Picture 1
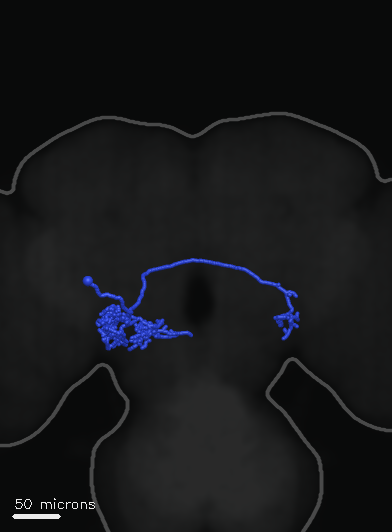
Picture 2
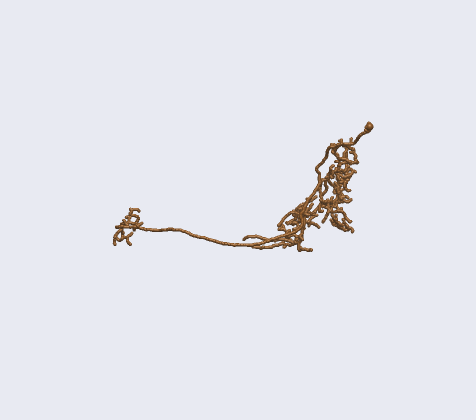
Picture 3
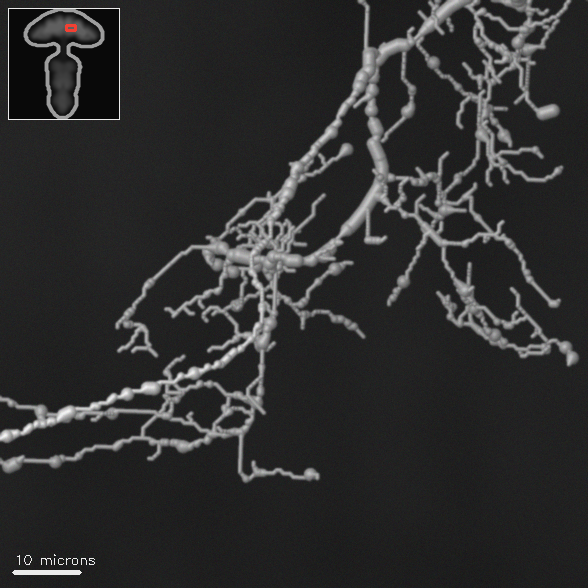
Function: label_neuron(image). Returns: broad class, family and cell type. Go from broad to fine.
central-brain intrinsic neuron; hemilineage ALl1_ventral; CB2153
